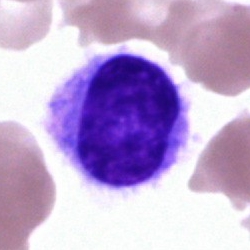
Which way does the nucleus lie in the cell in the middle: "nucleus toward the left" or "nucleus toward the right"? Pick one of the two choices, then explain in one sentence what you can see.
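Nucleus toward the right. The nucleus fills most of the cell, leaving a modest rim of cytoplasm that is widest on the left.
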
